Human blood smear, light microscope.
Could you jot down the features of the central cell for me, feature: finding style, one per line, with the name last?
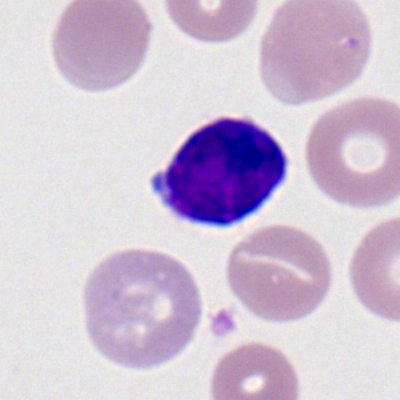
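Nucleus: fills almost the whole cell
Chromatin: dark purple, densely clumped
Cytoplasm: very scant, at most a thin rim
Surface: small pale blue bulge protruding from the left edge
Name: lymphocyte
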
